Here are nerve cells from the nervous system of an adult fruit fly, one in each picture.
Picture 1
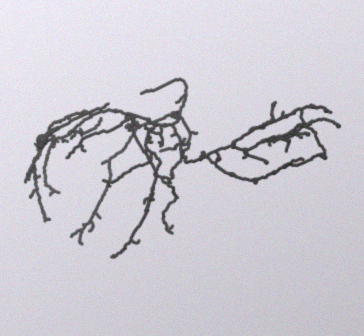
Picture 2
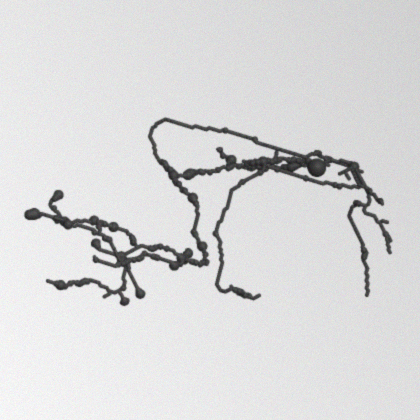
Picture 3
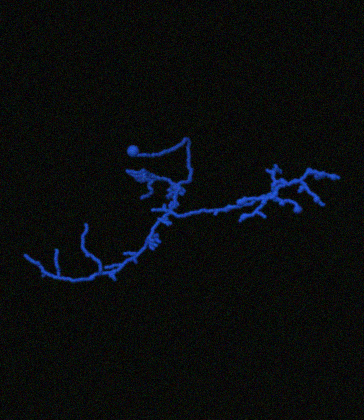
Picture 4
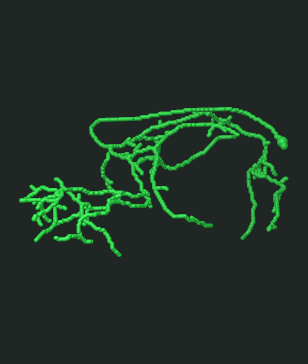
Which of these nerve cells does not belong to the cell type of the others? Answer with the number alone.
3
